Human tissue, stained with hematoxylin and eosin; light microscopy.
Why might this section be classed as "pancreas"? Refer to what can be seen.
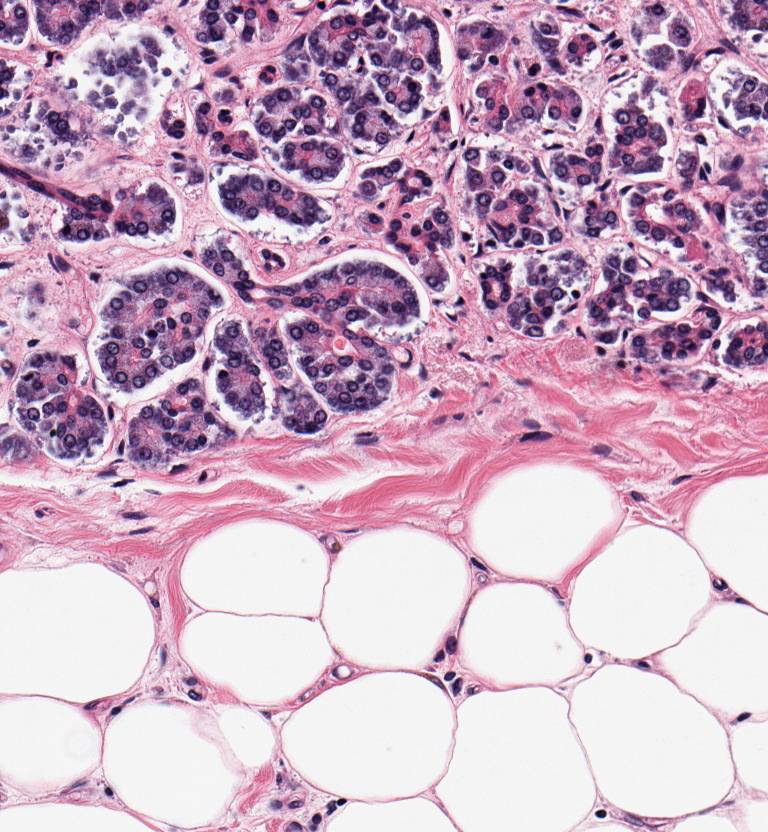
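This section is pancreas.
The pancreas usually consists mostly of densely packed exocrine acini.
In keeping with that, the upper half of the field is glandular tissue whose cells form closely packed rounded acini gathered into lobules. The acinar cells have round, dark-staining nuclei and purple-staining cytoplasm. Below the glandular tissue lies a band of dense fibrous tissue, its pink collagen fibres running roughly horizontally across the middle of the field. Beneath that band, adipose tissue fills the lower part of the field.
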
